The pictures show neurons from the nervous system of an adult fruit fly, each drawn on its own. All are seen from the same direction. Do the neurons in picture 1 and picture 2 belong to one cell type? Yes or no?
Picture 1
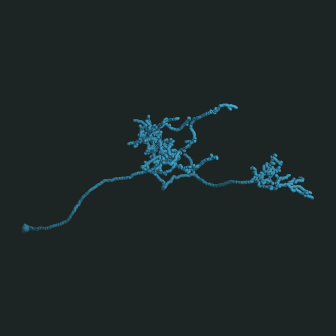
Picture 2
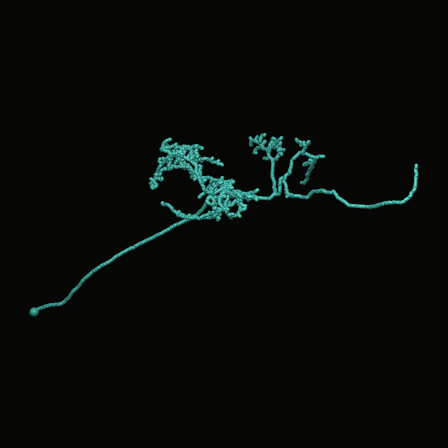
no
